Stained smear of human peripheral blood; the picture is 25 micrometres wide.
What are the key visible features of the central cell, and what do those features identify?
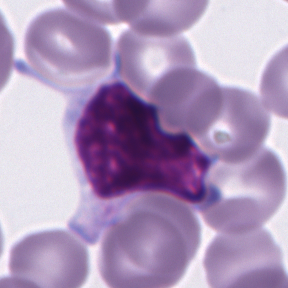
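Notice the irregular outline, with pointed corners rather than a rounded edge. The nucleus, one irregular, angular mass not split into lobes, sits toward the right, leaving most of the pale greyish blue cytoplasm on the left. You are looking at a typical lymphocyte.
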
